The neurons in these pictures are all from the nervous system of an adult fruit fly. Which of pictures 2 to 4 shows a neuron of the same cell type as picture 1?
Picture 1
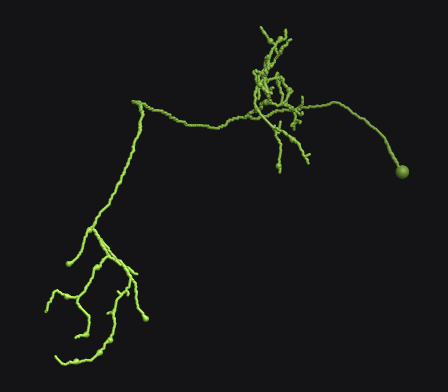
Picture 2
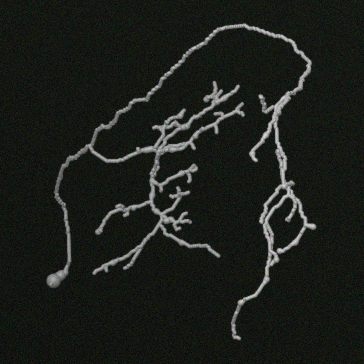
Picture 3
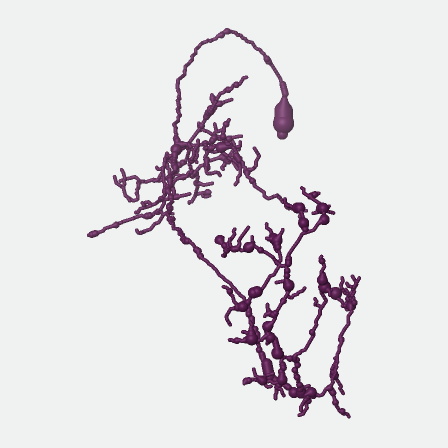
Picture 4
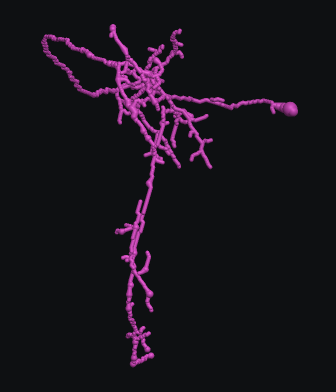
Picture 2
